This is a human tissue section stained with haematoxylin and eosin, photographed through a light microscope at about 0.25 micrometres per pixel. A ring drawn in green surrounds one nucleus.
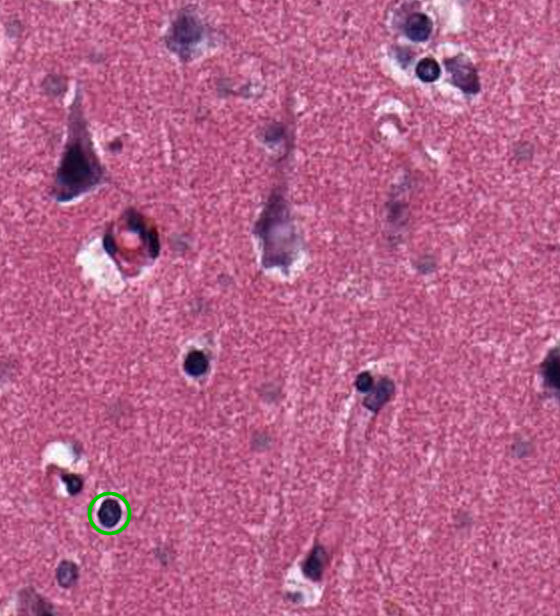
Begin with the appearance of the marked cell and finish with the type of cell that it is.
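The nucleus is small, much smaller than those of the large triangular cells and about the size of the other small dark round nuclei scattered nearby. No pink cytoplasm is visible; the nucleus is surrounded only by a thin clear rim. The marked cell is an oligodendrocyte.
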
